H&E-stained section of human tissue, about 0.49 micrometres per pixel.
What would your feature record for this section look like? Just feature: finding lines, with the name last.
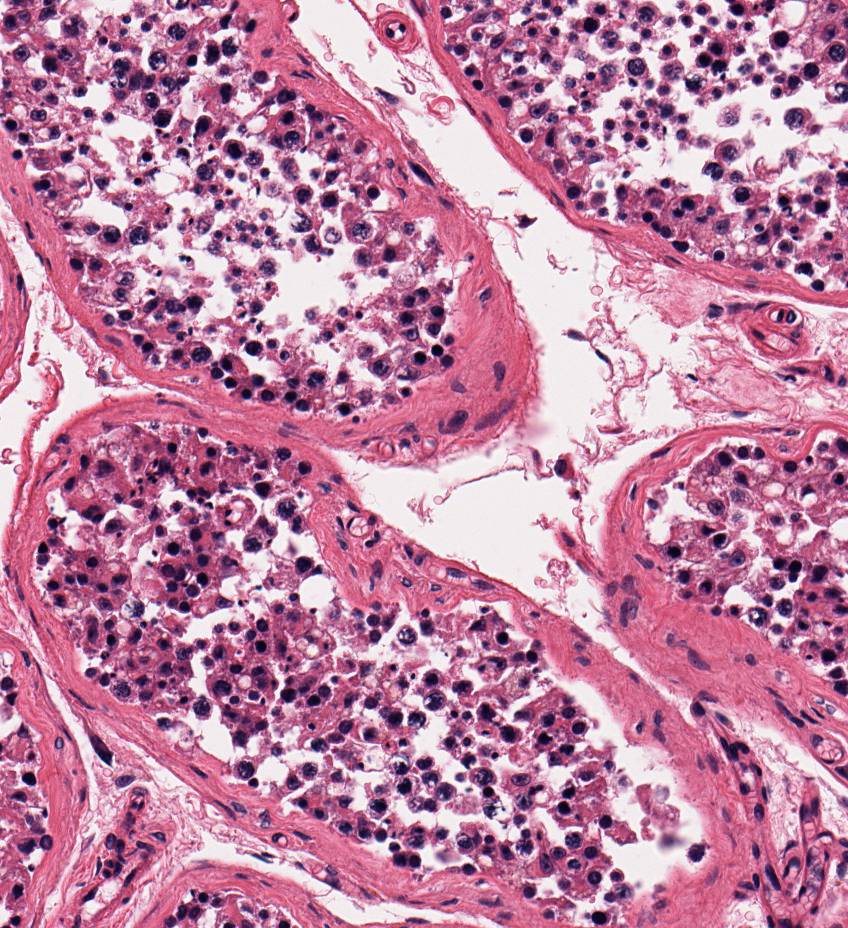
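Tubules: several large profiles filled with cells, occupying most of the field
Between tubules: pale branching space, upper centre
Tubule walls: flattened, elongated nuclei parallel to the tubule outline
Tubule contents: mostly round cells with round, dark purple nuclei
Larger nuclei: coarse, clumped chromatin, scattered among smaller dense nuclei
Name: testis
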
